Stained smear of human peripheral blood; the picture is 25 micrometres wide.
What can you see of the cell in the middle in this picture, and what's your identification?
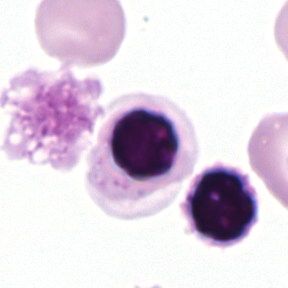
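The nucleus strikes me first: round in outline, about 6 micrometres across, and sitting off-centre, pushed toward the upper right of the cell. Its chromatin looks dense and dark purple, with coarse clumps. The cytoplasm makes a moderate rim, widest below and to the left of the nucleus, and its colour is pale pinkish-grey. I take this to be a normoblast.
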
